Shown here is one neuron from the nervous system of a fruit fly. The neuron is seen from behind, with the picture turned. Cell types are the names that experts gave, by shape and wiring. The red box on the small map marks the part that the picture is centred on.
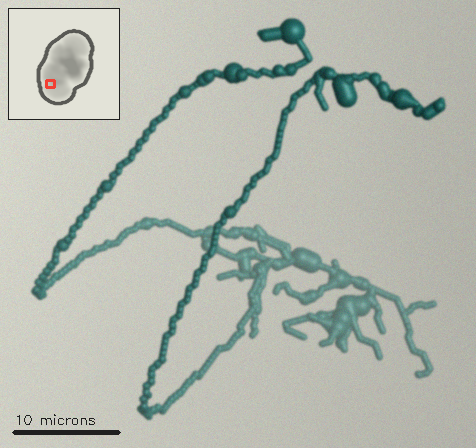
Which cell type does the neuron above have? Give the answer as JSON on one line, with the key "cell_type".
{"cell_type": "T4a"}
